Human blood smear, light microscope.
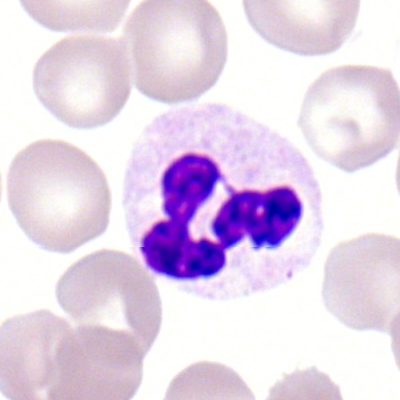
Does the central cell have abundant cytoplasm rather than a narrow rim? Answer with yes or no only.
Yes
